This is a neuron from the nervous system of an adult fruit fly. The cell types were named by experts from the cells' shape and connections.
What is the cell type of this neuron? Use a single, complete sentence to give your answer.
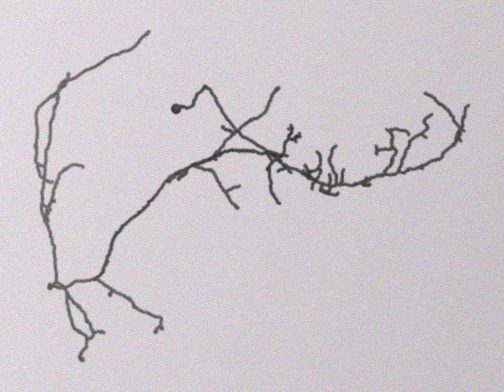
It is LAL189 that is the cell type of the neuron.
